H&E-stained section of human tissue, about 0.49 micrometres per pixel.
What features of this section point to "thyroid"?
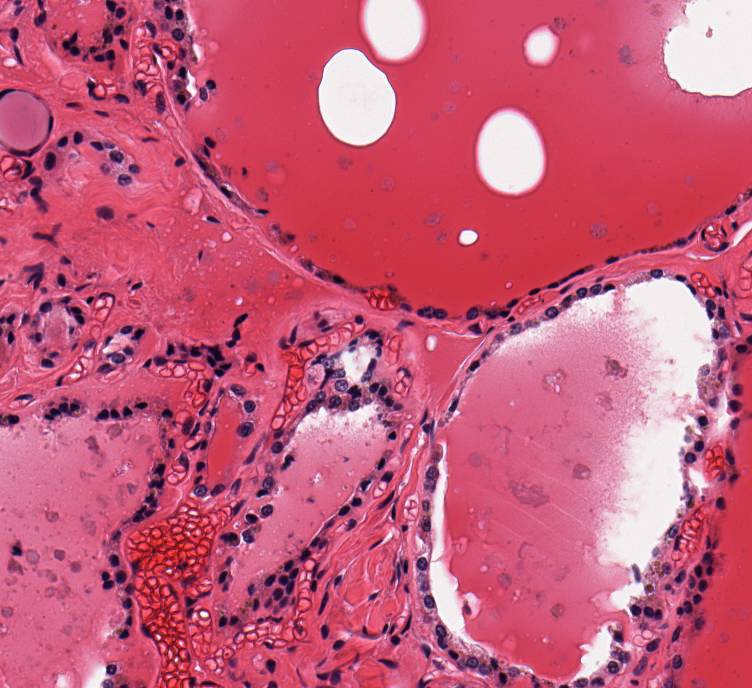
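This section of thyroid consists of closed, rounded follicles of varying size, the largest occupying the upper right.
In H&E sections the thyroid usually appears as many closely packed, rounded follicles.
Homogeneous pink colloid fills the follicles. Each follicle is lined by a single layer of flattened to low cuboidal cells, and no papillary folds project from this lining into the follicle spaces.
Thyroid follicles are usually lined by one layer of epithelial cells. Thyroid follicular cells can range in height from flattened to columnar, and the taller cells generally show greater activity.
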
